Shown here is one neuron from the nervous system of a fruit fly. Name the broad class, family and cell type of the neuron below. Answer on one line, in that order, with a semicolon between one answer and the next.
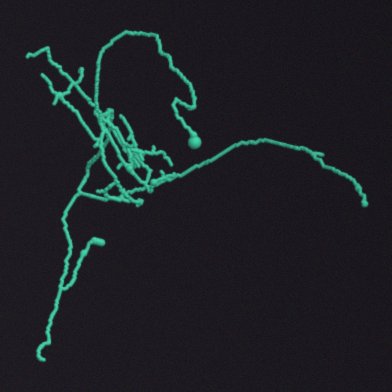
central-brain intrinsic neuron; class CX; FS3_b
